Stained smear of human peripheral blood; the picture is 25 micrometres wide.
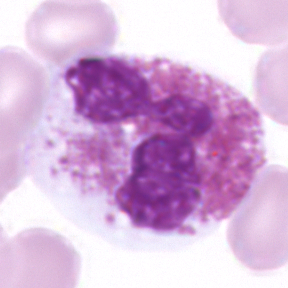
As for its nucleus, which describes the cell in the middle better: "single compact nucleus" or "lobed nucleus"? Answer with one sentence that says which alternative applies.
The nucleus of the cell is made of distinct lobes, not one mass.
